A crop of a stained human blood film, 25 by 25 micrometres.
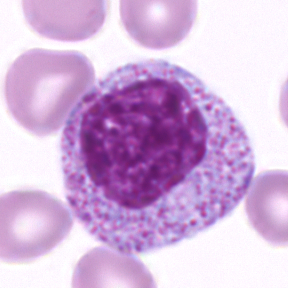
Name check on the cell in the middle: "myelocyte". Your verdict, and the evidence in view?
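Taking the features one at a time, start with the outline: it is roughly round, with a smooth edge. The nucleus is a single unsegmented mass, about 12 micrometres across, with no separate lobes.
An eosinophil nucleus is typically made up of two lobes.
This undivided nucleus therefore sides with myelocyte and against eosinophil. The chromatin is dark purple and coarsely clumped, with paler gaps between the clumps. The cytoplasm forms a wide rim, broadest on the lower right, and contains no clear vacuoles. Pale pink red cells without nuclei lie around it and do not overlap it. Weighing these together, the name myelocyte fits this cell, and eosinophil does not.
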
